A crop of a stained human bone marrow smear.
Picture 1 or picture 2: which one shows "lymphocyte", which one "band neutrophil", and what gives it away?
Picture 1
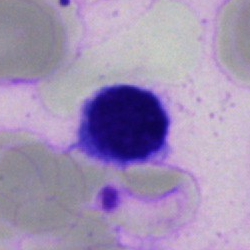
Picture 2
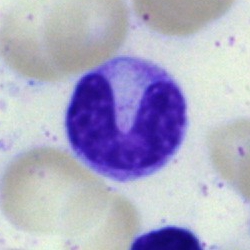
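Picture 1: lymphocyte. Picture 2: band neutrophil. Outline: roughly round in the lymphocyte, round and smooth in the band neutrophil. Nucleus: in the band neutrophil it is horseshoe-shaped, with its indentation opening toward the top of the picture and reaching past the middle of the cell.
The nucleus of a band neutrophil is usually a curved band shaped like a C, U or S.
Chromatin: dense and uniformly dark purple in the lymphocyte, with no nucleolus to be seen; dark purple and coarsely clumped in the band neutrophil.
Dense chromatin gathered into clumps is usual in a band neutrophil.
Cytoplasm: the lymphocyte has only a scant bluish rim, seen mainly at the lower left, with no visible granules, while the band neutrophil's is pale lilac and lies mostly within the nuclear indentation.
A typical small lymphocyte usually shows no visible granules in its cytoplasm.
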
